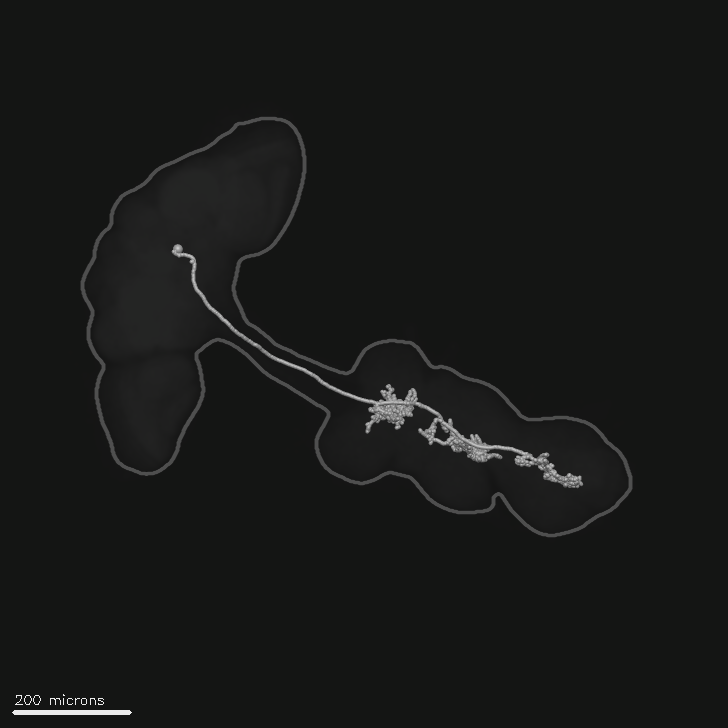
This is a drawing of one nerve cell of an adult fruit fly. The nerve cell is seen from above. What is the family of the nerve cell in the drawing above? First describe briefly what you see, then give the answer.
It reaches both the brain and the nerve cord, passing through the neck. By the scale bar it is about 700 microns wide in this view. It is a descending neuron. Its family is DNge.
